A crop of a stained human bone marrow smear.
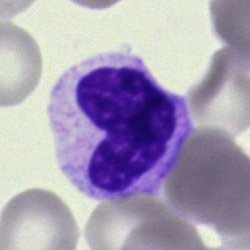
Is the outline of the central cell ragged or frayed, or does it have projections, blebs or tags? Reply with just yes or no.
Yes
